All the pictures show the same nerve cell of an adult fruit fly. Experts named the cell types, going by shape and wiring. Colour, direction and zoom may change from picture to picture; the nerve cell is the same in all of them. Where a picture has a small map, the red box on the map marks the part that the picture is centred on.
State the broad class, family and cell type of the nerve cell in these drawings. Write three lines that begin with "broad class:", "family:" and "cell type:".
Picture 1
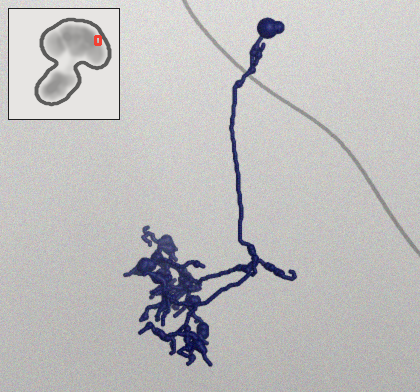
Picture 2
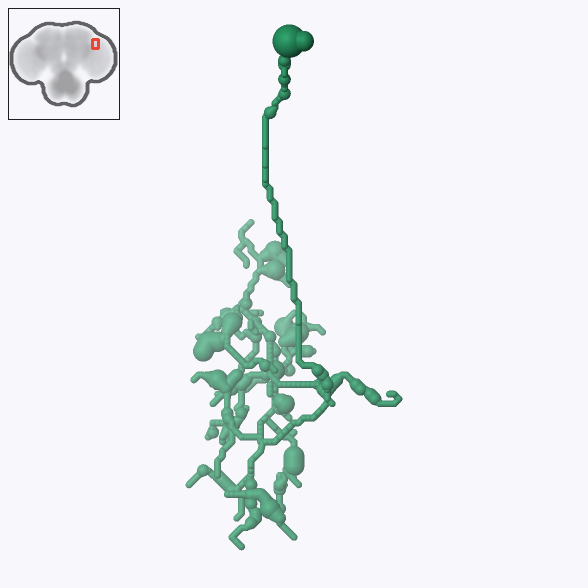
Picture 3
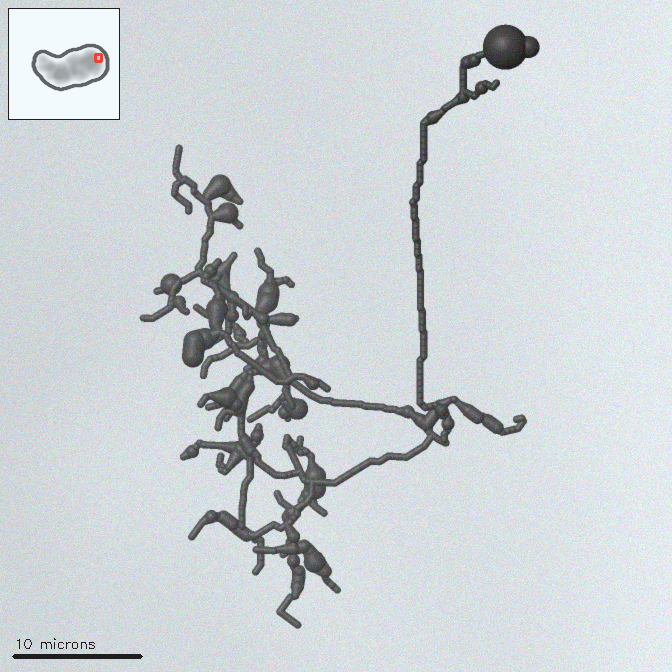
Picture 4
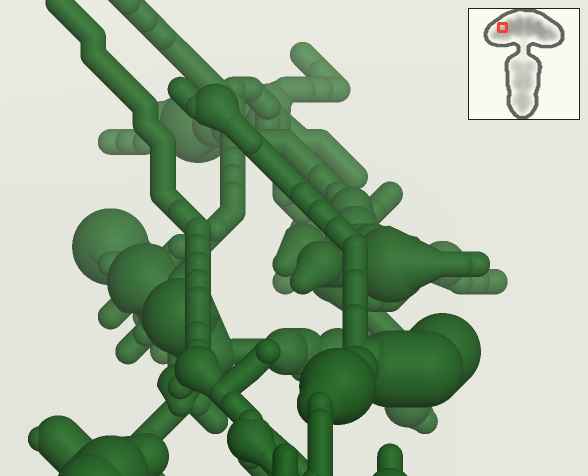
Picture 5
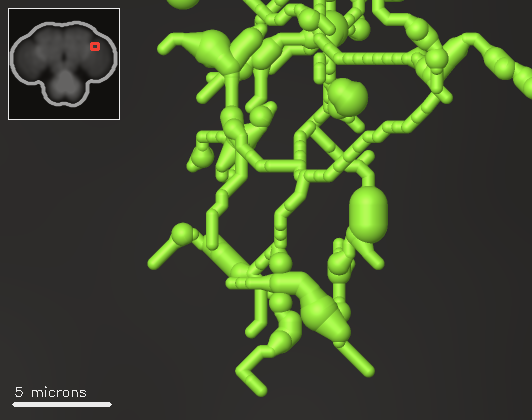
broad class: optic-lobe intrinsic neuron
family: Dm
cell type: Dm10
